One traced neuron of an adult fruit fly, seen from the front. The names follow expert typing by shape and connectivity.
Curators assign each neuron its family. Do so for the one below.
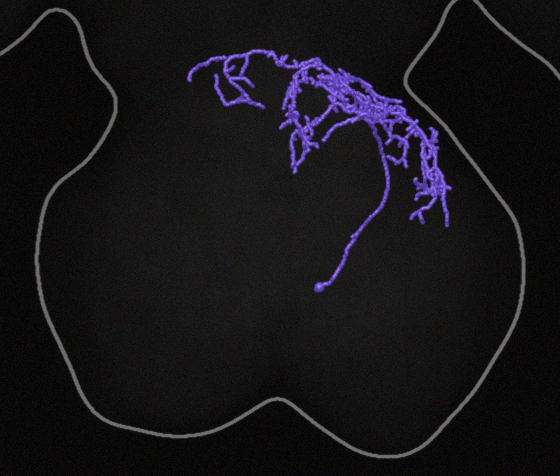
hemilineage 03B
